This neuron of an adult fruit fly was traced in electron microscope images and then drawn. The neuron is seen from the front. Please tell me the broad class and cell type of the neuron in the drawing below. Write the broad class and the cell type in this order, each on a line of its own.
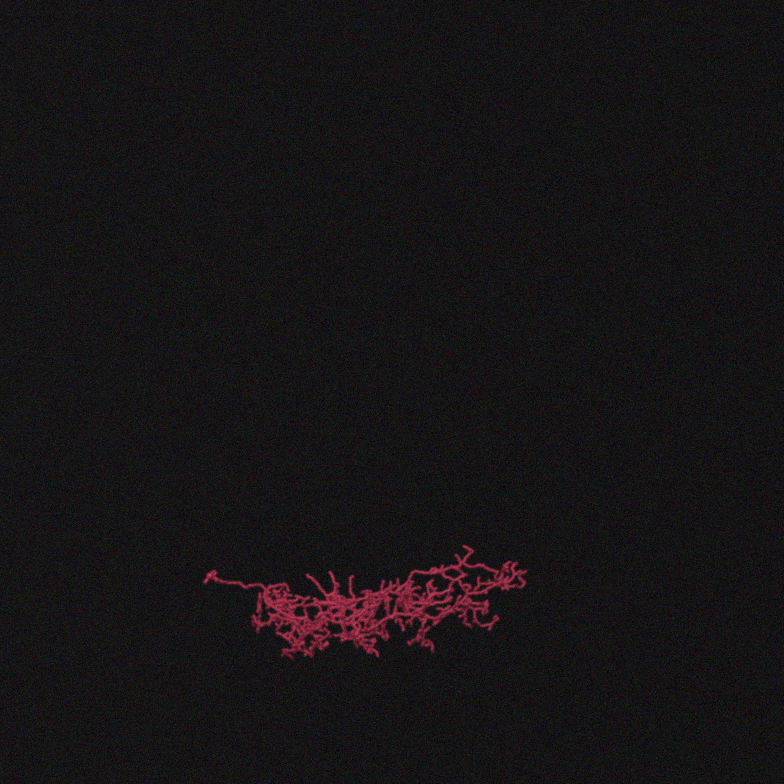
central-brain intrinsic neuron
GNG063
